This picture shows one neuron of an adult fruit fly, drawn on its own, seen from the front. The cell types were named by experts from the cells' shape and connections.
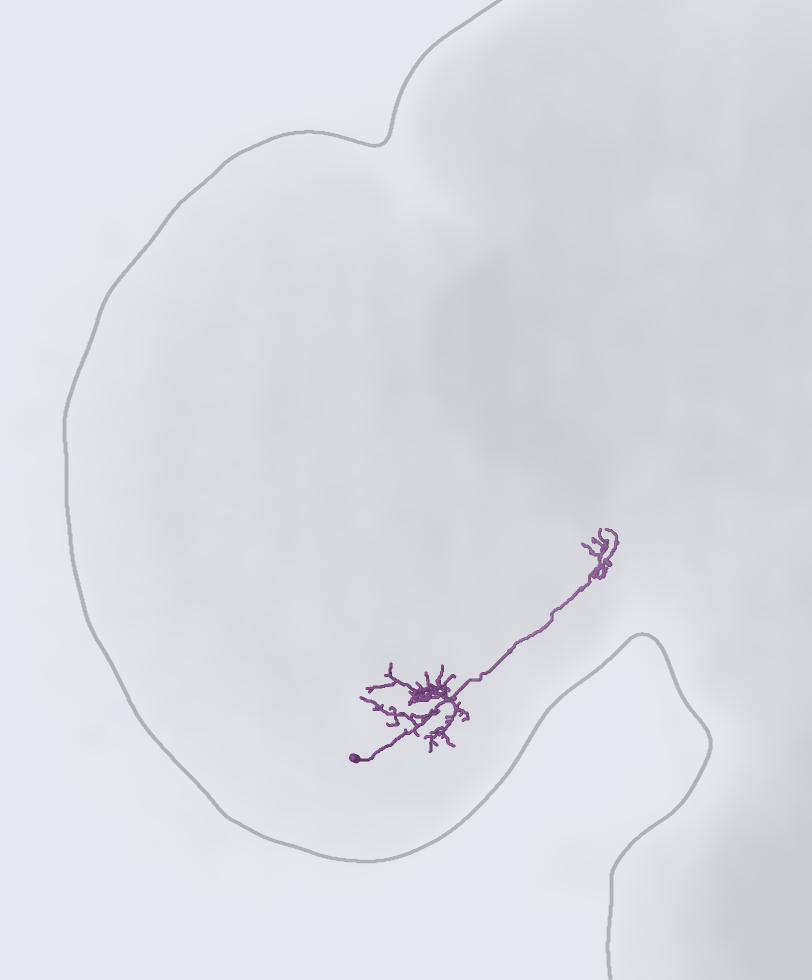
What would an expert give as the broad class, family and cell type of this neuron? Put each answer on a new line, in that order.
optic-lobe intrinsic neuron
Tm
Tm36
